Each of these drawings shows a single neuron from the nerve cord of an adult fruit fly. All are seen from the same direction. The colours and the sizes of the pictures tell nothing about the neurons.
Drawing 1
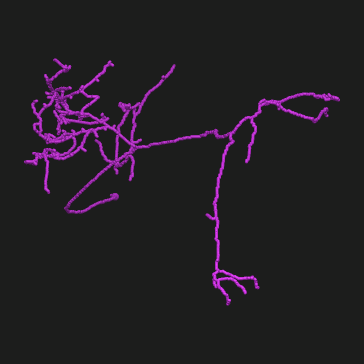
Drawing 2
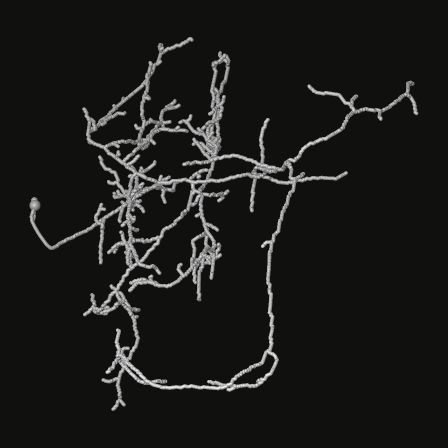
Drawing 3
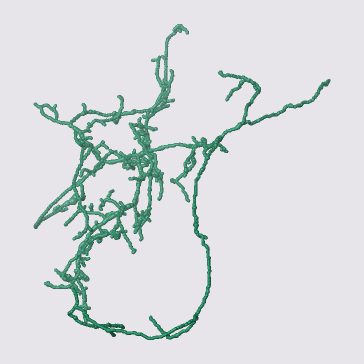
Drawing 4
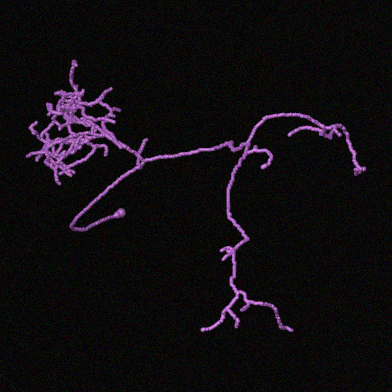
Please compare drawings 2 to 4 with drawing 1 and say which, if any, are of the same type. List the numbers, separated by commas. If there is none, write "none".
4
